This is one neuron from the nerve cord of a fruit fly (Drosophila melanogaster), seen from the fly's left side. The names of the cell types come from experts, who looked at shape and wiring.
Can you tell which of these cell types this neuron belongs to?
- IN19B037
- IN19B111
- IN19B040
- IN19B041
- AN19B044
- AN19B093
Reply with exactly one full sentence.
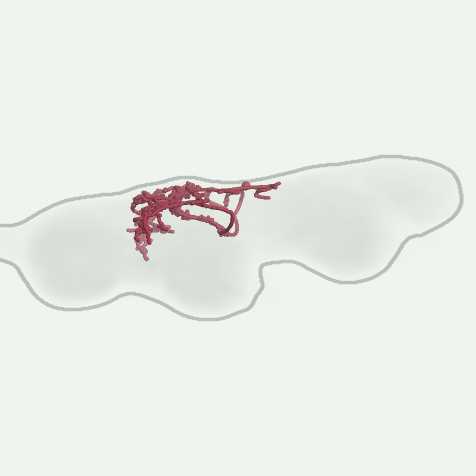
To the cell type IN19B041 belongs this neuron.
